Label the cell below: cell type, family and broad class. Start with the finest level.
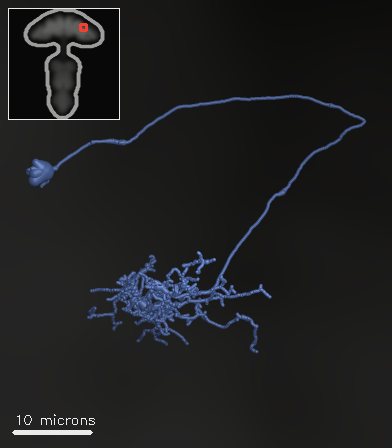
Dm8a; Dm; optic-lobe intrinsic neuron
